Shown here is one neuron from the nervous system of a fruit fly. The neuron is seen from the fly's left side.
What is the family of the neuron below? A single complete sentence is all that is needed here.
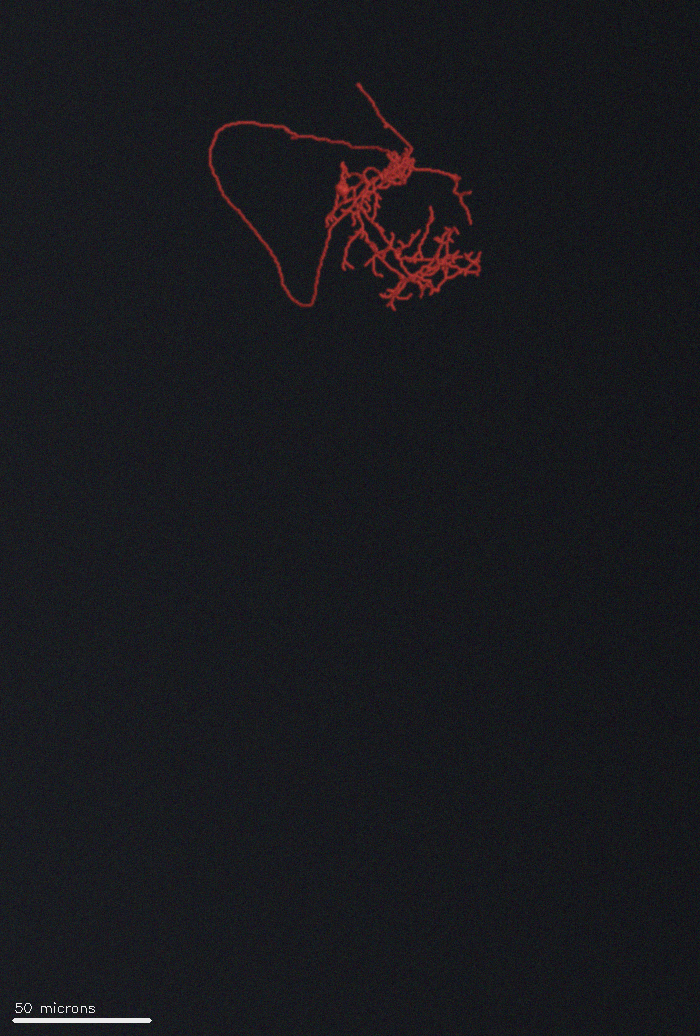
This neuron is given the family hemilineage LHl2_dorsal.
